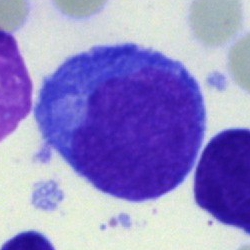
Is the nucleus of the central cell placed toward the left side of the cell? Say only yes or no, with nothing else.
No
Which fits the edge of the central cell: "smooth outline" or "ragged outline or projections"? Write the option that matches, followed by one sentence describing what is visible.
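Ragged outline or projections. The cell outline is round to slightly oval, with a faintly ragged margin along the upper left.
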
